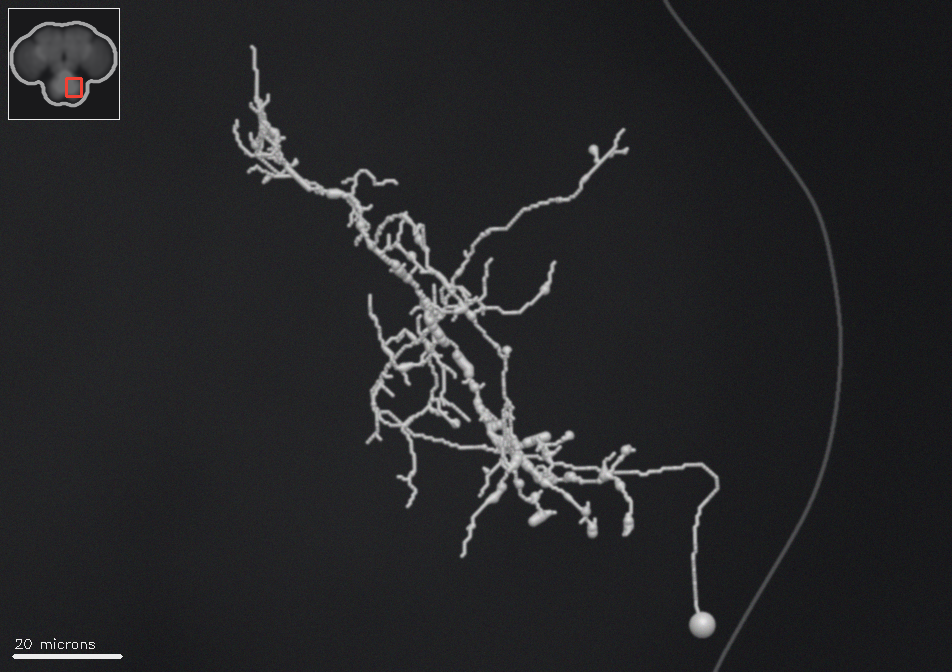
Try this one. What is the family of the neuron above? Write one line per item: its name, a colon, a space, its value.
family: hemilineage 21A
